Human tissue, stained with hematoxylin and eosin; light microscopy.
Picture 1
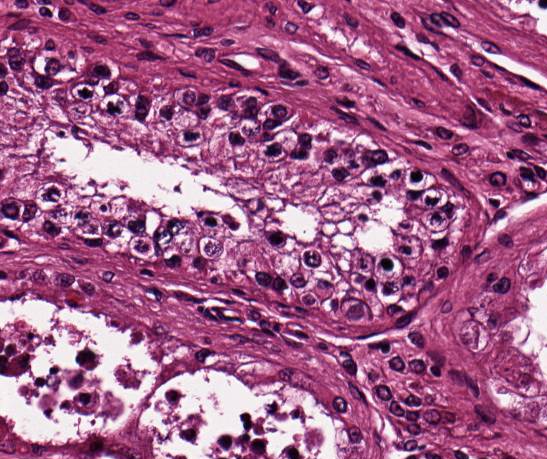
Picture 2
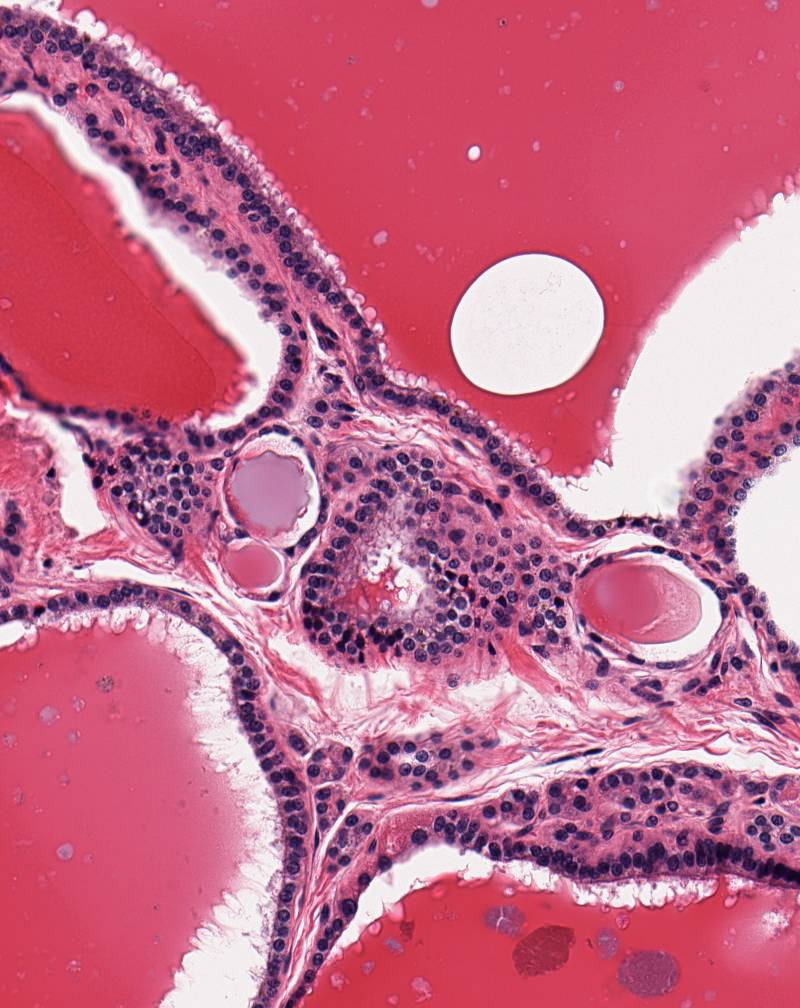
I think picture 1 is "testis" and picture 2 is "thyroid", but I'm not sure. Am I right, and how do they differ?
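Picture 1, I'd say, is testis, and picture 2 is thyroid. Looking at the linings first, the elongated tubule in picture 1 has an epithelium several cells thick, while the large follicles in picture 2 have a single layer of low cuboidal to flattened cells with dark round nuclei.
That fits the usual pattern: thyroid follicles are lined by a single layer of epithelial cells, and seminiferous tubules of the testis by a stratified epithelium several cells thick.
Now the contents: the large follicle lumina in picture 2 are filled with homogeneous, deeply eosinophilic colloid.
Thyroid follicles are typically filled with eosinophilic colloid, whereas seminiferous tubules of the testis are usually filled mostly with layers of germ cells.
In picture 1, the tubule lumens at the bottom left hold loose, detached rounded cells and pink debris.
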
